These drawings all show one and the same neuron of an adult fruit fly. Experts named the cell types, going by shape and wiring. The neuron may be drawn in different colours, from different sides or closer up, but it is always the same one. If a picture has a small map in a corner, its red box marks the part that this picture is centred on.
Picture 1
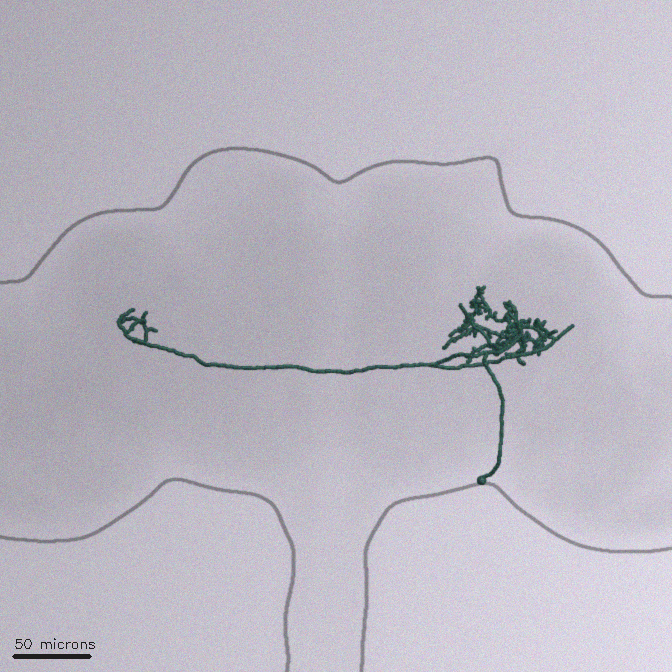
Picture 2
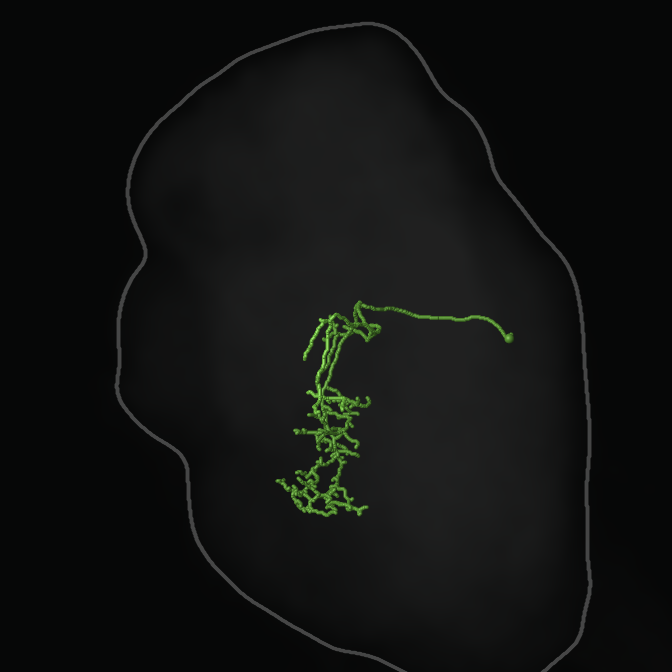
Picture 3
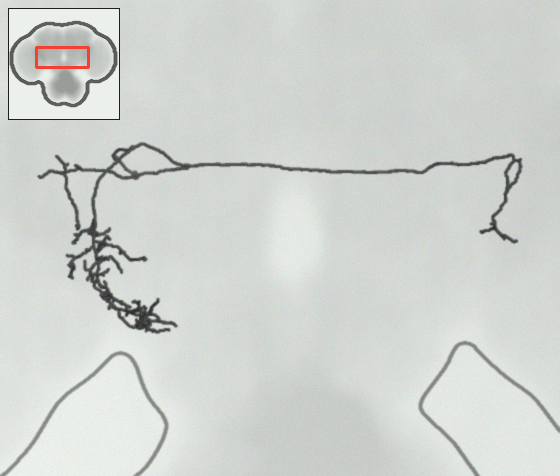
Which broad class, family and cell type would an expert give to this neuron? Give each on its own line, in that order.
central-brain intrinsic neuron
hemilineage VLPl&p2_posterior
WED118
